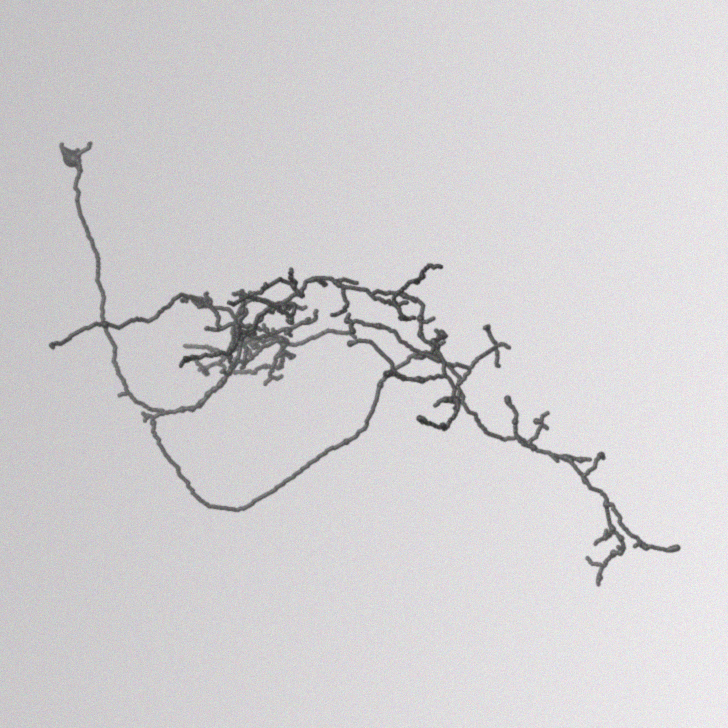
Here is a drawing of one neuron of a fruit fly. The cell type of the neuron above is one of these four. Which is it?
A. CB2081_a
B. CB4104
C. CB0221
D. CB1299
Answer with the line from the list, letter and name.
D. CB1299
